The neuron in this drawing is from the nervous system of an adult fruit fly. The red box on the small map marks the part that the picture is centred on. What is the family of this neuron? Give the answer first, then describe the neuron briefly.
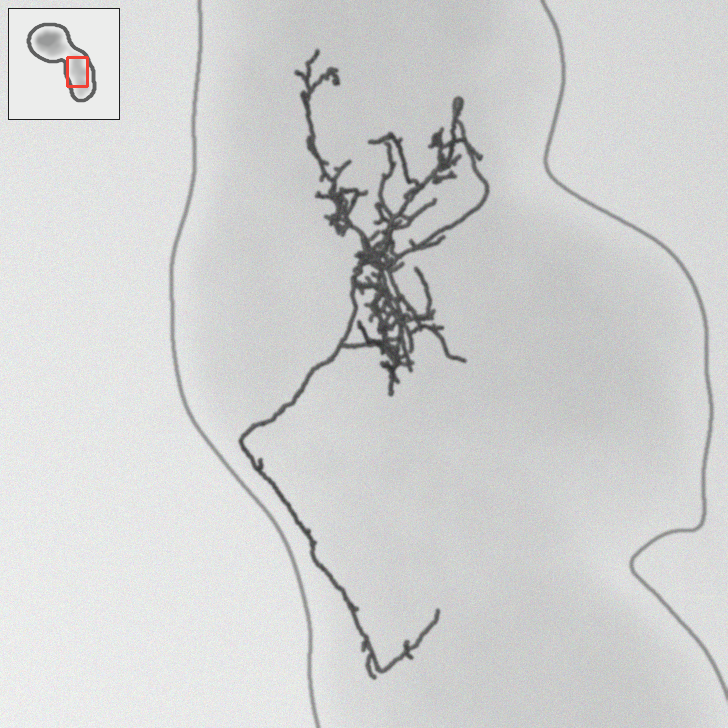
The family is hemilineage 08B. This is a nerve-cord intrinsic neuron. Dozens of branch ends can be seen. As drawn here it is more than twice as tall as it is wide.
